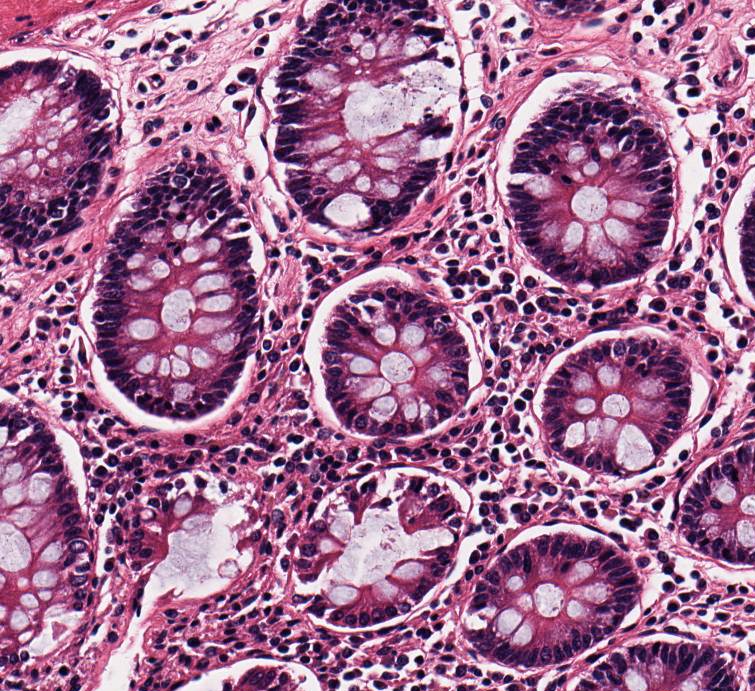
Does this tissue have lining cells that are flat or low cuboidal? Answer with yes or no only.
No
